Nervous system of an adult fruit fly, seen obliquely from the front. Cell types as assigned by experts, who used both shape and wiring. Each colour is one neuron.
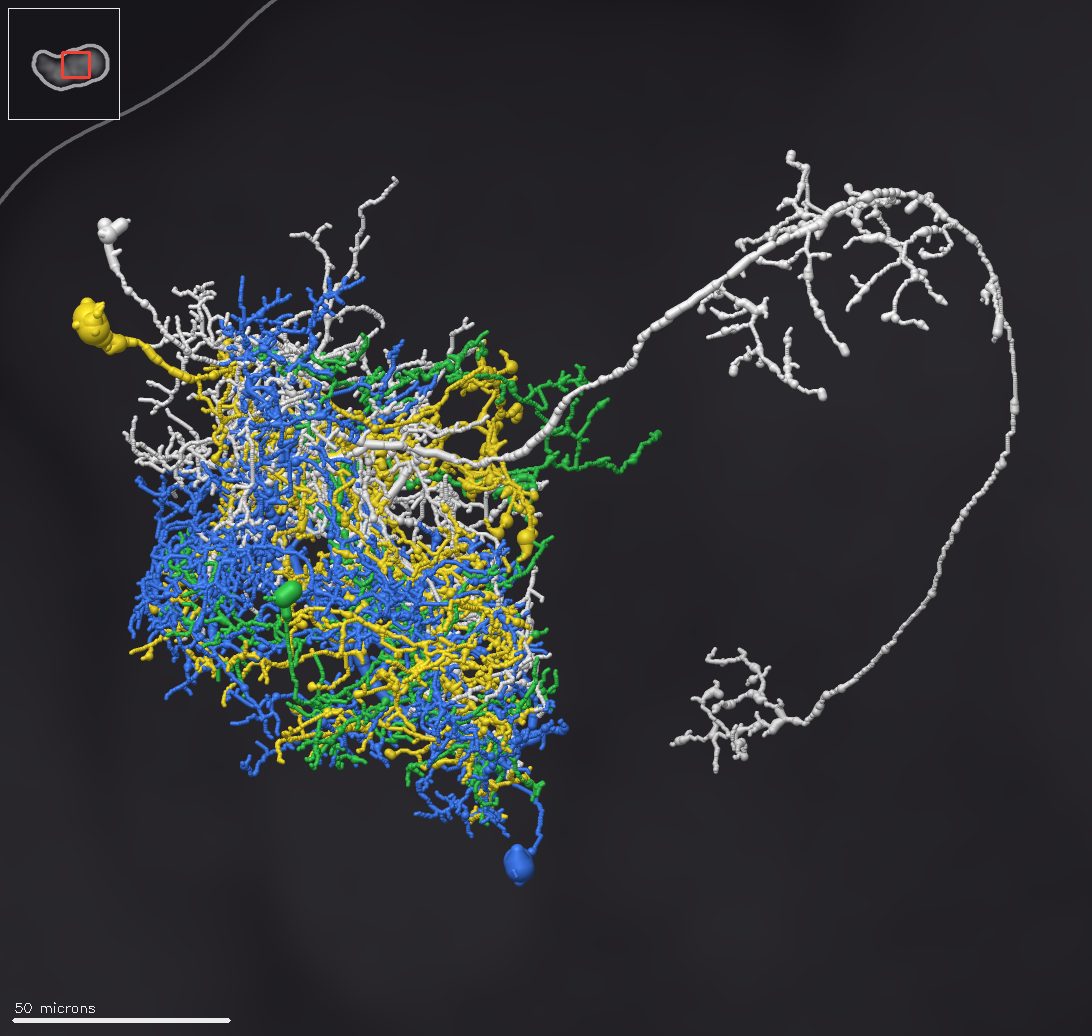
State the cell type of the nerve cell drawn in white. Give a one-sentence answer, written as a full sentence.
So far as cell type goes, this nerve cell is AVLP015.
